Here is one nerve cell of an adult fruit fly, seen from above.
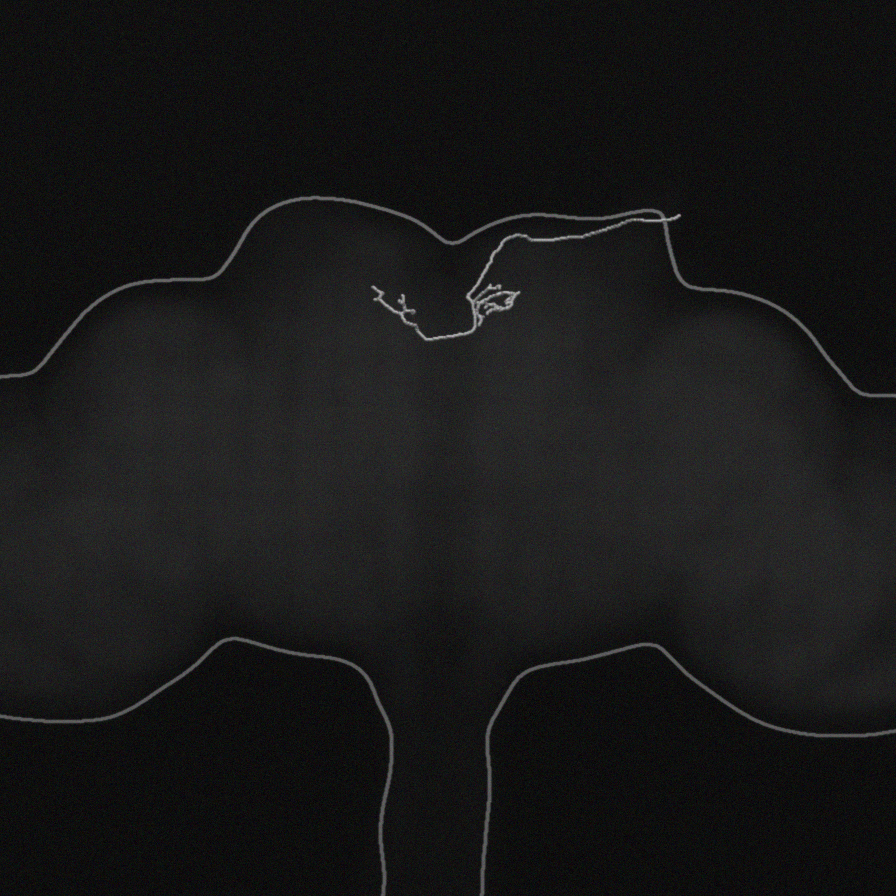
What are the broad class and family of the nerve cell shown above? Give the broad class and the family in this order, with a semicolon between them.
sensory neuron entering the brain; class olfactory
